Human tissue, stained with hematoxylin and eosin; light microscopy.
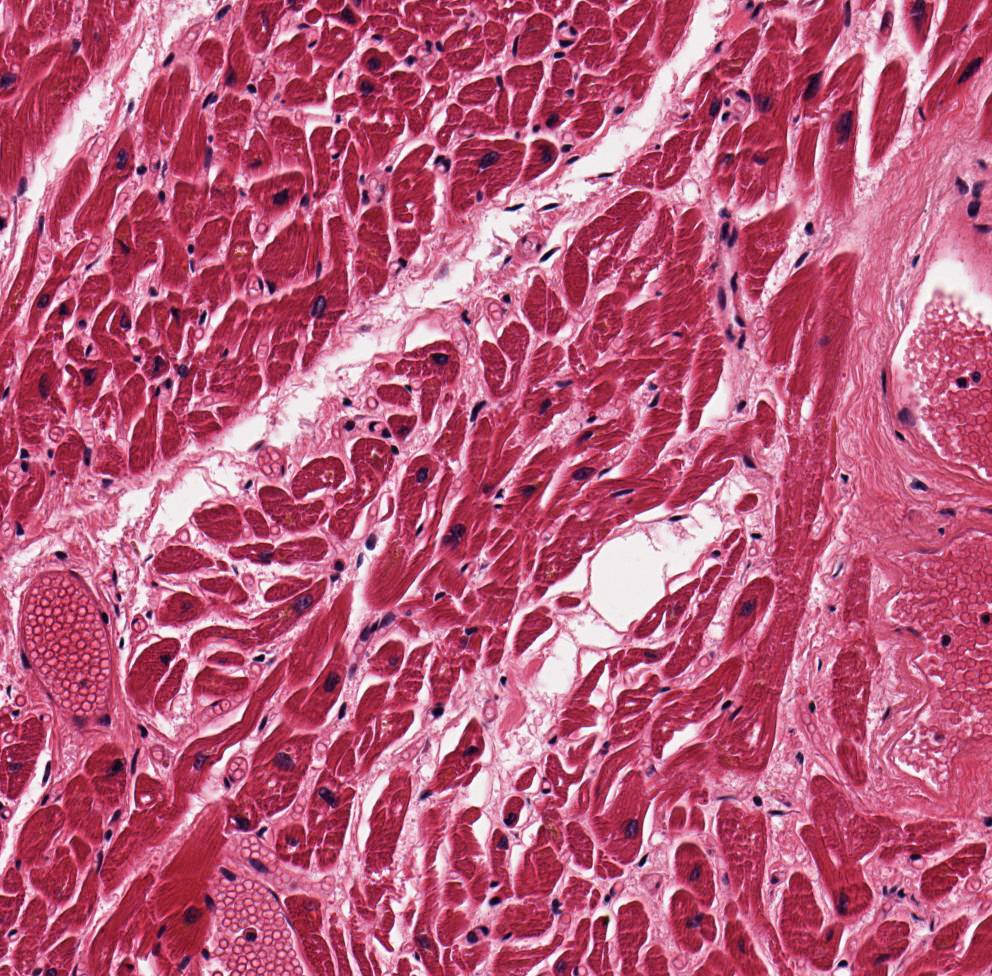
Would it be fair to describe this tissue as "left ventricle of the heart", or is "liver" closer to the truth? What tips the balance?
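This is left ventricle of the heart, not liver. See the branching, deeply eosinophilic cardiac muscle fibres filling most of the field, cut mostly obliquely and across.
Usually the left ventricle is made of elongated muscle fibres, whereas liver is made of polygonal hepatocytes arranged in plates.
Each muscle cell has one central oval nucleus. Some carry fine golden-brown granules, especially at upper left and centre left.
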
